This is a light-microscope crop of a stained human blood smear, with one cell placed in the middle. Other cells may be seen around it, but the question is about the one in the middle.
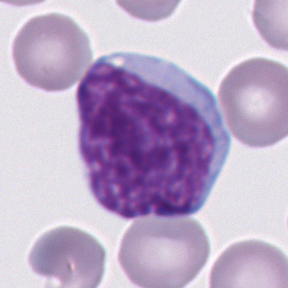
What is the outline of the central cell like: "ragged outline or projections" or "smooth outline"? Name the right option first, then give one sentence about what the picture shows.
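Smooth outline. The cell outline is smooth but angular, with rather straight sides instead of a round contour.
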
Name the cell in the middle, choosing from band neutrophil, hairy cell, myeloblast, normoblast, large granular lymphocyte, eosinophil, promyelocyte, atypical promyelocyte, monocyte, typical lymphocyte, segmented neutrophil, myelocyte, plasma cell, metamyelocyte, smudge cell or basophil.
myeloblast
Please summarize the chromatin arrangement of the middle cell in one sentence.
Chromatin in the nucleus here is coarsely clumped.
